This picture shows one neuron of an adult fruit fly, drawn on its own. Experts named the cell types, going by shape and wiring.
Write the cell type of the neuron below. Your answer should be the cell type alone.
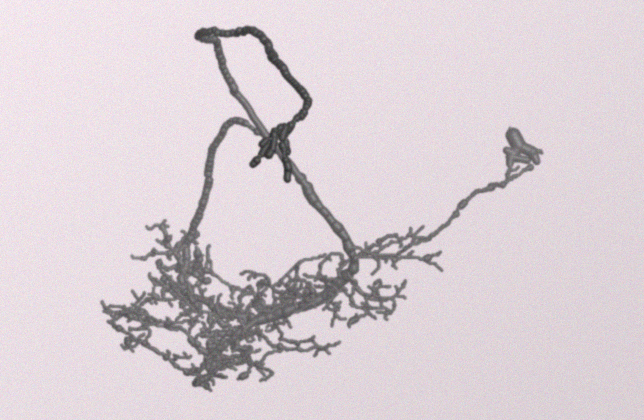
CB1076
